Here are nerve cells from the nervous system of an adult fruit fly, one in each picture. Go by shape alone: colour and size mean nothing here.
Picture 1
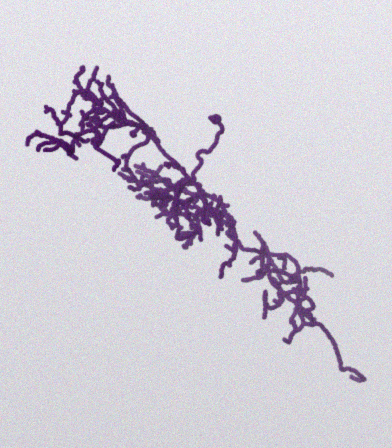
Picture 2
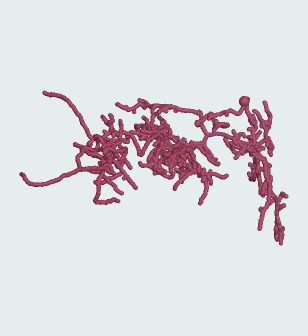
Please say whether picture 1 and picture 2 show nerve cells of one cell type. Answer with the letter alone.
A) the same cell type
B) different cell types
A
